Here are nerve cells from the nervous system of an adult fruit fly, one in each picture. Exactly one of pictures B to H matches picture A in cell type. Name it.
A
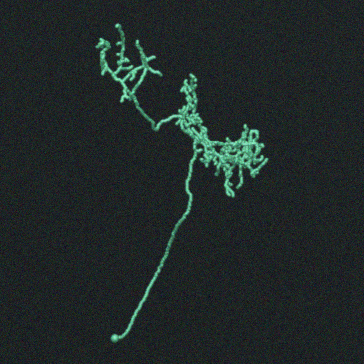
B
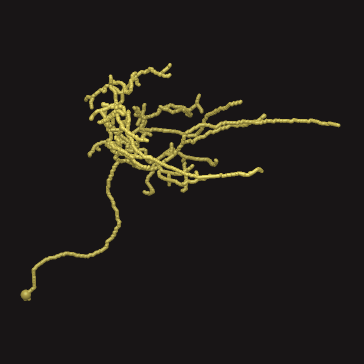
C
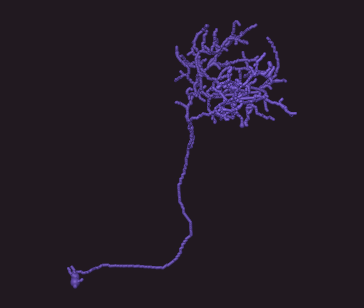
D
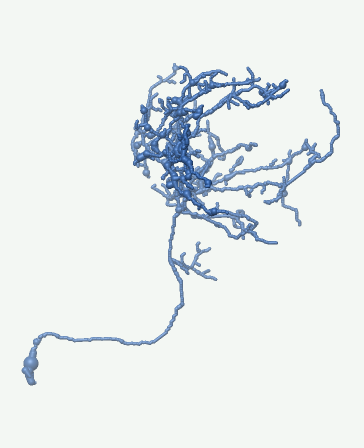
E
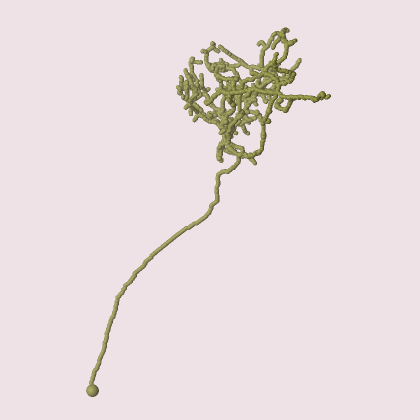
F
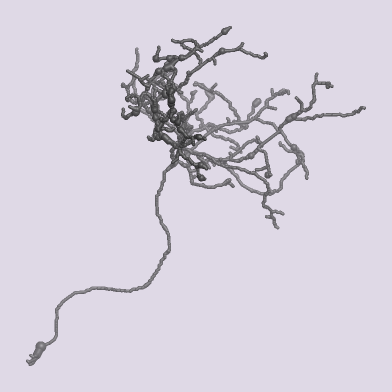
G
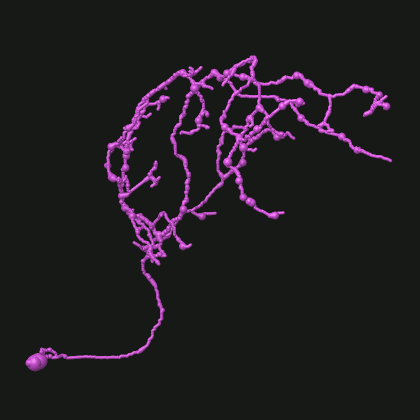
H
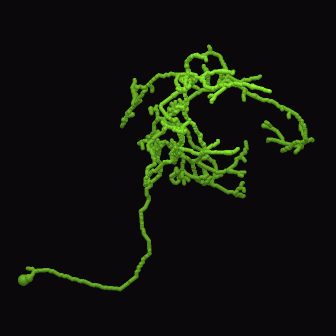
H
